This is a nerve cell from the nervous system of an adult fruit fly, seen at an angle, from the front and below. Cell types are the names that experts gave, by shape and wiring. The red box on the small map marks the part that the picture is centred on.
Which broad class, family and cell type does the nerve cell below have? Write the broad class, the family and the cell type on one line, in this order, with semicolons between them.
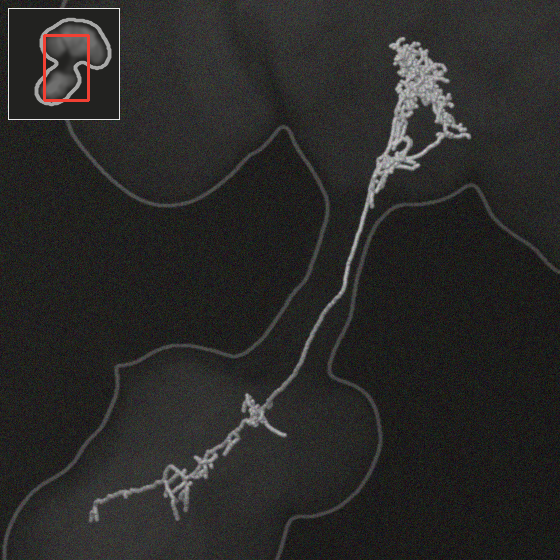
descending neuron; DNp; DNp21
